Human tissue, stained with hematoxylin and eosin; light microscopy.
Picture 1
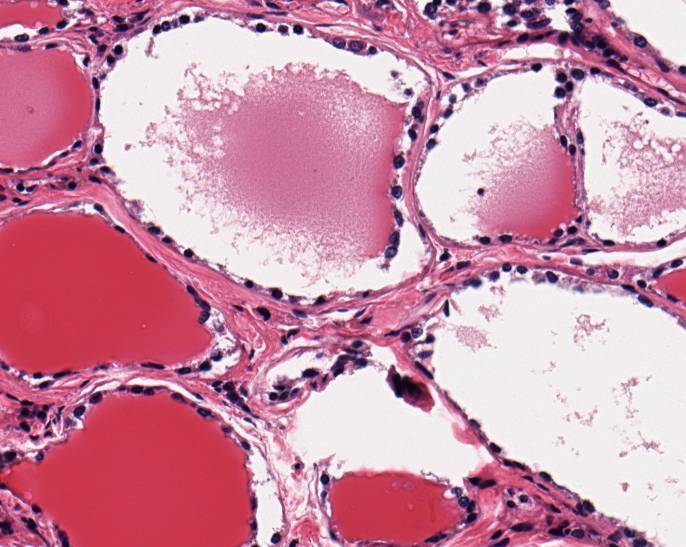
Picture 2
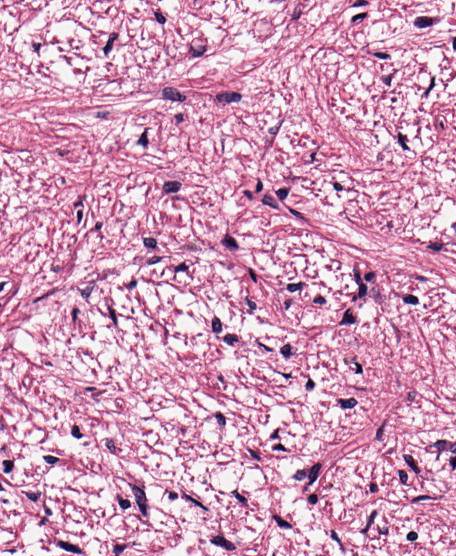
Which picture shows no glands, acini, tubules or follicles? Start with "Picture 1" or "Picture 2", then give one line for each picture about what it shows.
Picture 2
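What picture 1 shows: Each follicle is lined by a single layer of flattened epithelial cells.
What picture 2 shows: No epithelium or gland-like structures are present anywhere in the field.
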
